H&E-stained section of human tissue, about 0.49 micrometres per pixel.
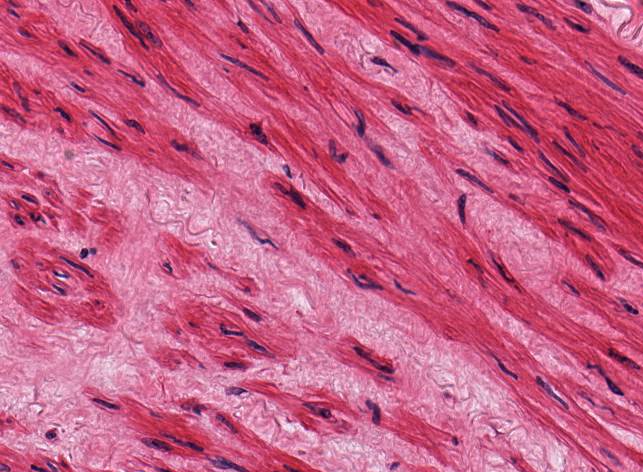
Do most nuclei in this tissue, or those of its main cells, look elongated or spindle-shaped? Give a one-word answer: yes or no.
Yes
